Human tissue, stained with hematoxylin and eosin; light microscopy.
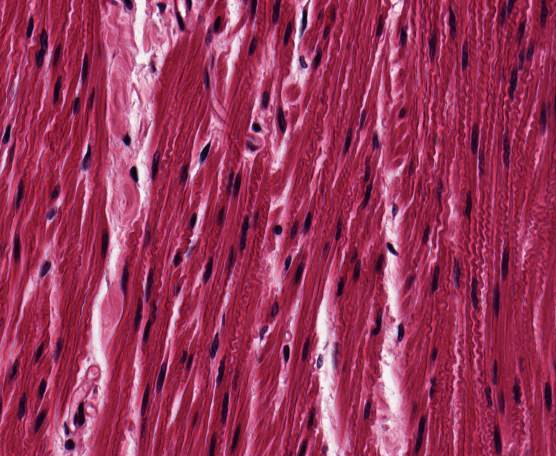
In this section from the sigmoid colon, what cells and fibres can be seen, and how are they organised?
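Fibre cytoplasm: deep pinkish red with eosin. Right part of field: many fibres with finely wavy, crimped outlines. No fat cells anywhere. No epithelium or glands.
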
